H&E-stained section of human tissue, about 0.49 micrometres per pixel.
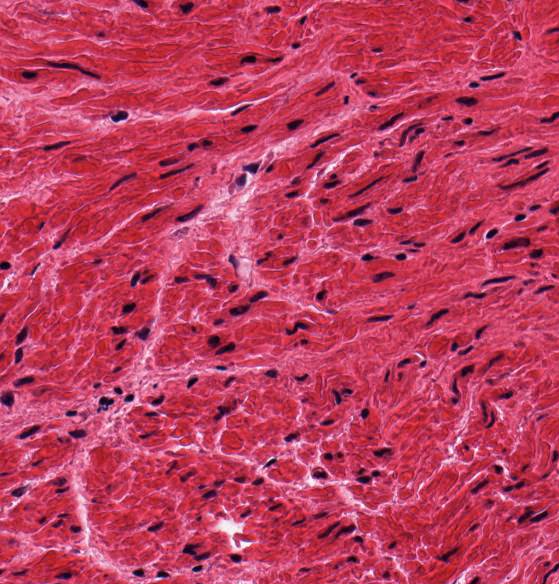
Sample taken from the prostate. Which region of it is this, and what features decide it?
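This is fibromuscular stroma. Closely packed pink fibres, gathered into bundles, fill the whole field. The bundles run in differing directions, and in the lower half many fibres are cut across as rounded profiles. Dark purple, mostly elongated nuclei lie along the length of the fibres.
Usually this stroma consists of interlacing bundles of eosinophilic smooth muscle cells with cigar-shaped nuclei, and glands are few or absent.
No epithelium or glands appear here.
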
